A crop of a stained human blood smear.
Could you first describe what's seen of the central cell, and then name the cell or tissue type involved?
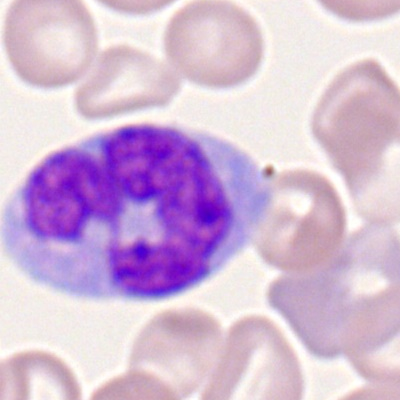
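You'll notice a smooth oval outline here, longer from side to side than from top to bottom. The chromatin is deep purple and coarsely clumped, while the cytoplasm is pale blue with no granules showing. That's a monocyte.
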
